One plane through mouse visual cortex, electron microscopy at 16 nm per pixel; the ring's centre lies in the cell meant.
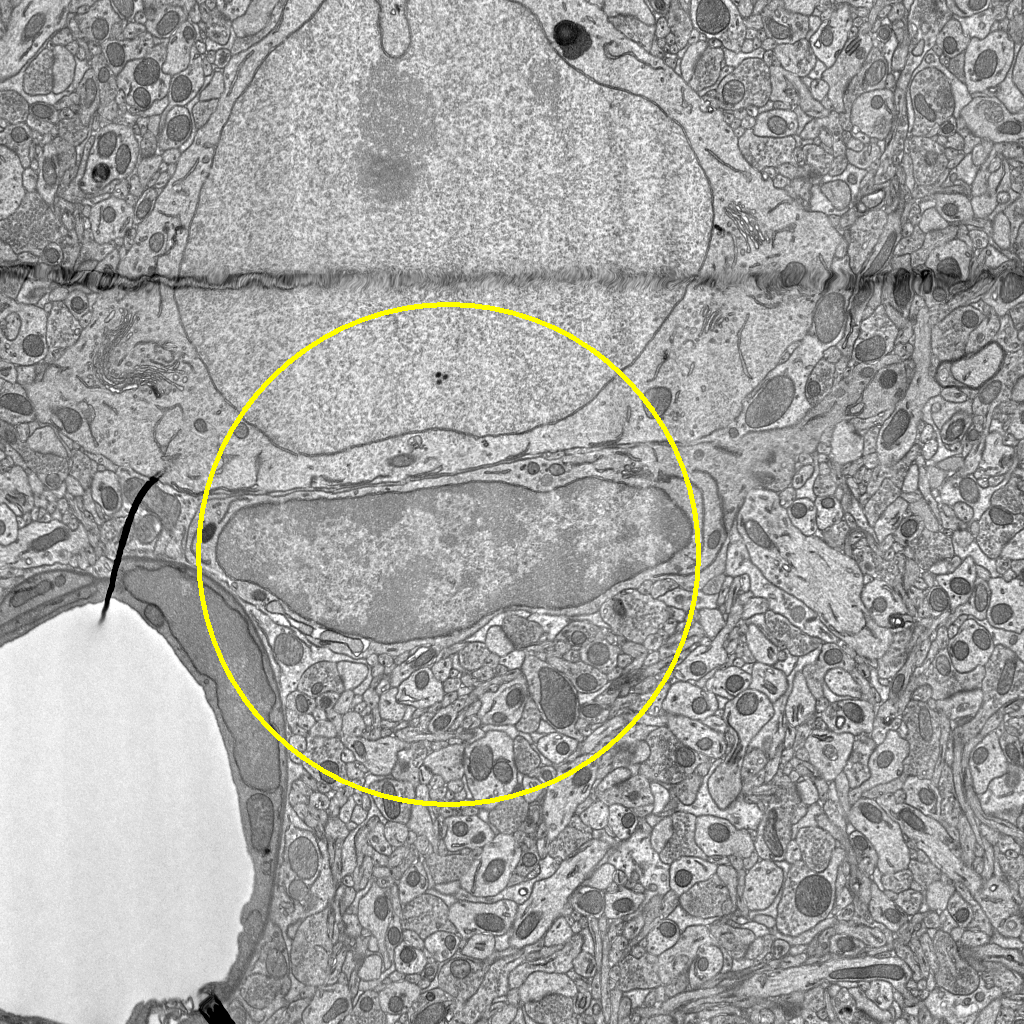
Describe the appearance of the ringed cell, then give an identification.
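See how the nucleus is elongated, its long axis running roughly horizontally across the ring, with its whole outline inside the picture. The chromatin's dense and patchy, and the nucleus looks darker than the large one just above. That's a microglial cell.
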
